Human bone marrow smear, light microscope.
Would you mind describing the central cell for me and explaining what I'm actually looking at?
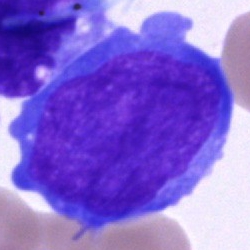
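Cytoplasm checked first: only a narrow rim around the nucleus, with no granules visible. Chromatin next: fine and evenly spread, without coarse clumps. Surroundings last: another purple-staining cell lies at the upper left, partly cut off by the frame. The cell under review is a blast.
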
